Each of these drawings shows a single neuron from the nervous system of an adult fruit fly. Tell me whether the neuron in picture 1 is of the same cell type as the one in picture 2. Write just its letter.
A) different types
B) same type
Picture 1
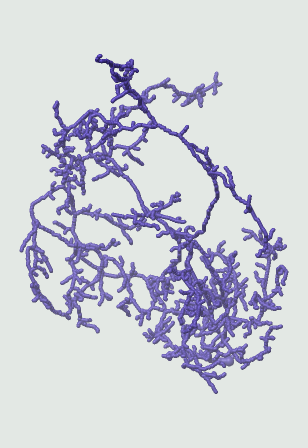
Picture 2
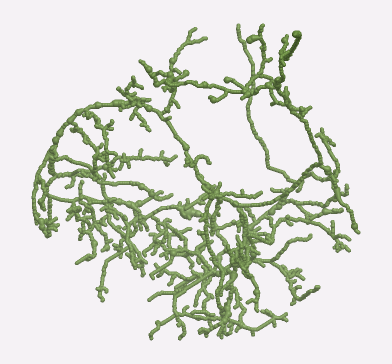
B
